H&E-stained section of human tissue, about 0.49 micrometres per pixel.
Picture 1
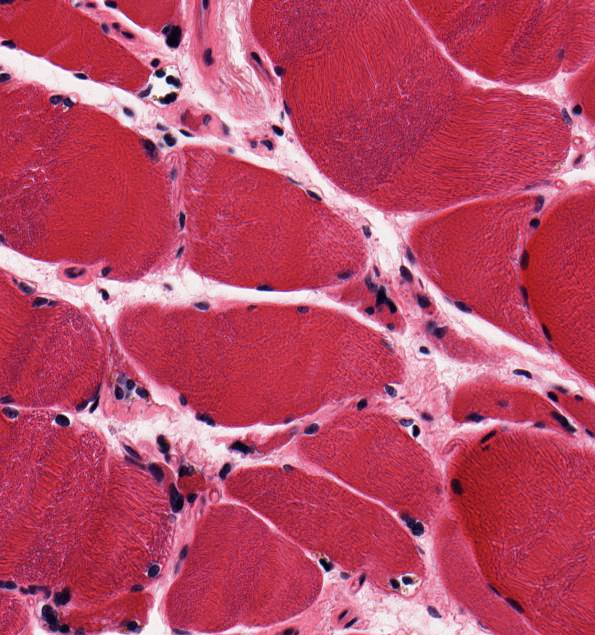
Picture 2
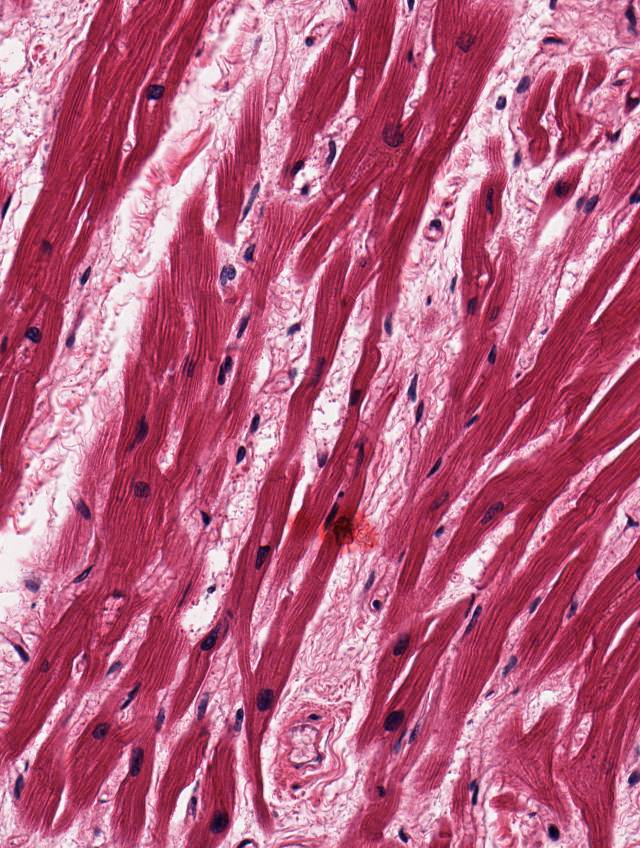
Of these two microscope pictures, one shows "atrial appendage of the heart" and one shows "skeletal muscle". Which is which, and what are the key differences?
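Here, picture 1 holds skeletal muscle and picture 2 atrial appendage of the heart. Item one, shape: the skeletal muscle profiles are rounded to polygonal and vary in size, while the atrial fibres are elongated, run diagonally from lower left to upper right, and branch to join neighbours. Item two, texture: several skeletal muscle fibres show fine fibrillar streaking, and the atrial cytoplasm is deep pink-red with fine lengthwise fibrillar striping. Item three, nuclei: in the skeletal muscle they are dark, flattened and at the fibre edges.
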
